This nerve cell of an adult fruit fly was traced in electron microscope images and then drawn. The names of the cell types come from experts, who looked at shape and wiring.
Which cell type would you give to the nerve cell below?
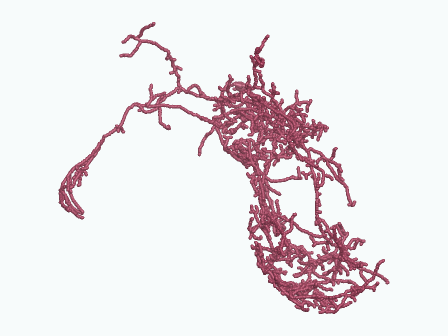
CL361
